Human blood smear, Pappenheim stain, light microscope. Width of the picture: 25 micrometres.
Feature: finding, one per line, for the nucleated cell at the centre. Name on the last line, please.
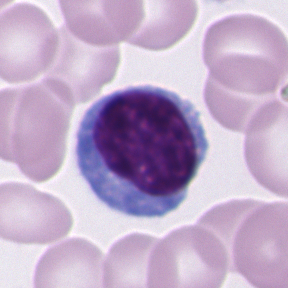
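Outline: roughly round
Nucleus: round to oval, no lobes
Chromatin: dark purple, coarsely clumped
Cytoplasm: light blue
Name: typical lymphocyte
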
